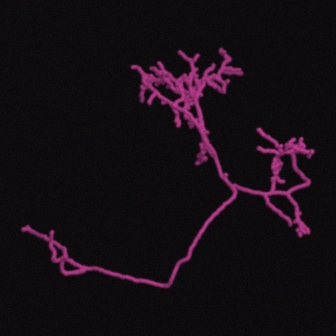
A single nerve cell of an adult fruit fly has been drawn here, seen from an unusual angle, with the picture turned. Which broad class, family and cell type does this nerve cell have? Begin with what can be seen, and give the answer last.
As drawn here it is about as wide as it is tall. This is a nerve-cord intrinsic neuron. Its family is hemilineage 08B. Its cell type is IN08B037.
